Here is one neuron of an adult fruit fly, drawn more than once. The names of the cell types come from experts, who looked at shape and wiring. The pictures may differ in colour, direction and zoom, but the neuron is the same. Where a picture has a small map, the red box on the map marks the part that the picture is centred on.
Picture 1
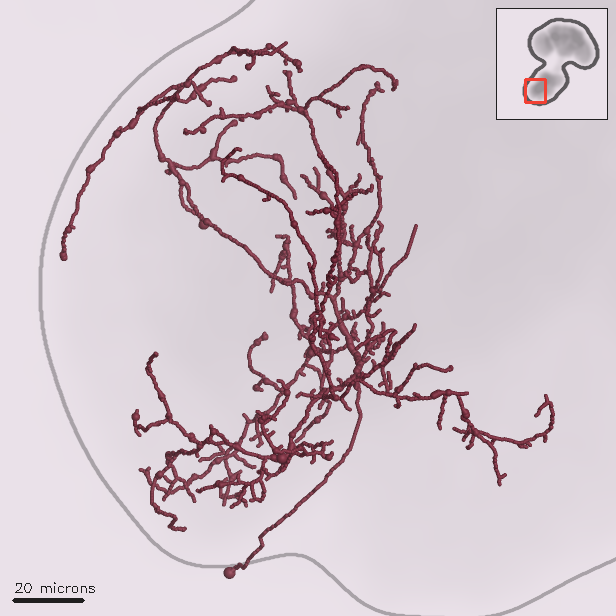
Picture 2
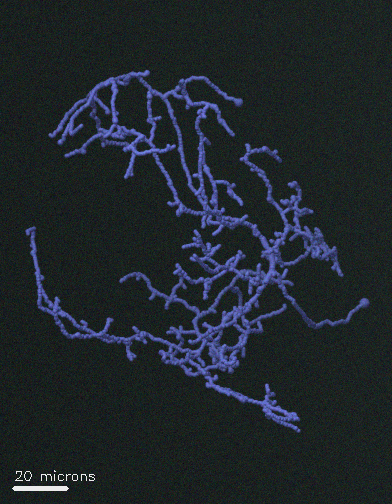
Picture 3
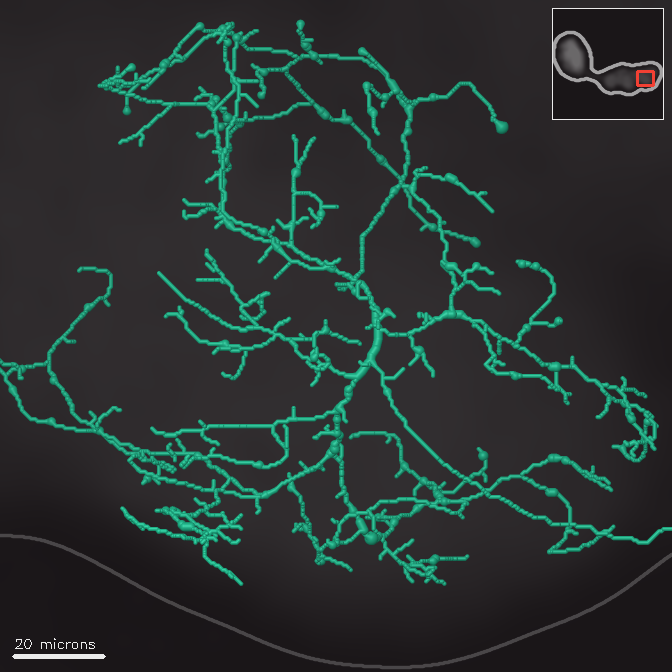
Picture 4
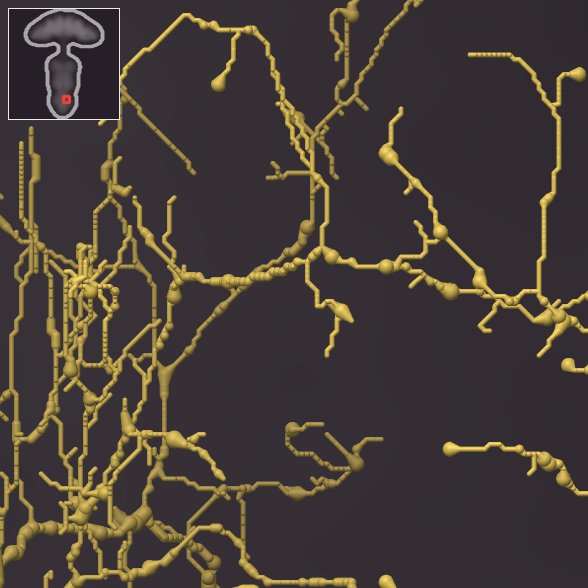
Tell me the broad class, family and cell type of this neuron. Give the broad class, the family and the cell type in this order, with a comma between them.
nerve-cord intrinsic neuron, hemilineage 04B, IN04B054_b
